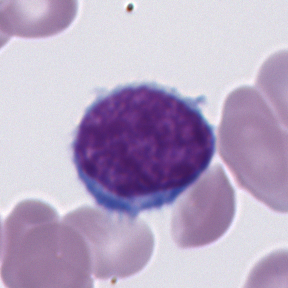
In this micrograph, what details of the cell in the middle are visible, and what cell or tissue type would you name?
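Nothing granular in the cytoplasm here, you'll notice. What does stand out are the fine hair-like projections sticking out from the surface. There's no distinct nucleolus in the nucleus, and the nuclear outline runs smooth, with no notch or lobes. It's a typical lymphocyte.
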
